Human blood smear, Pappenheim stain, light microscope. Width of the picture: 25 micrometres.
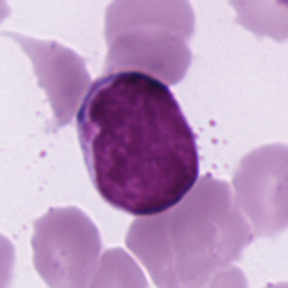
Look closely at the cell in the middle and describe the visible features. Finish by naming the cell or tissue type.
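The outline of the cell is smooth and oval. Its cytoplasm forms a thin, pale lavender-blue rim and shows no granules. On its left side, the nucleus has a small notch. The cell is a myeloblast.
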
